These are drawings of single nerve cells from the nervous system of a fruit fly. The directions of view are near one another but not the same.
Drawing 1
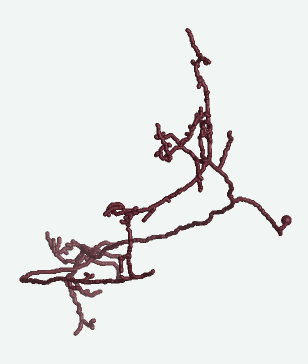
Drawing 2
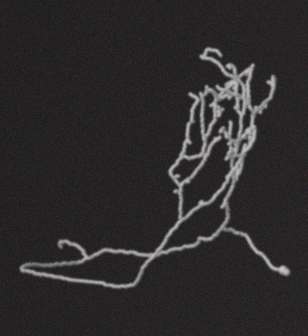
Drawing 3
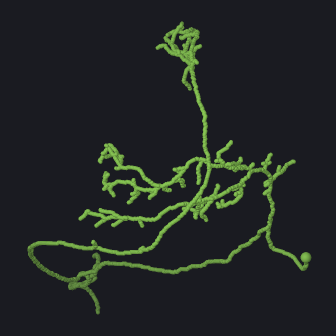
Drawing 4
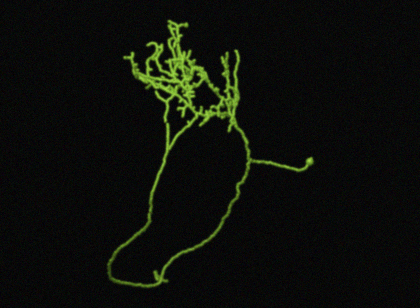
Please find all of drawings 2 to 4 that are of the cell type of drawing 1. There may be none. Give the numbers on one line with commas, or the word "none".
none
